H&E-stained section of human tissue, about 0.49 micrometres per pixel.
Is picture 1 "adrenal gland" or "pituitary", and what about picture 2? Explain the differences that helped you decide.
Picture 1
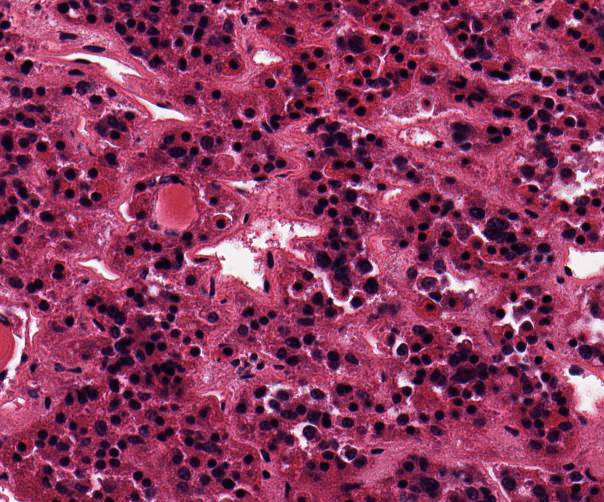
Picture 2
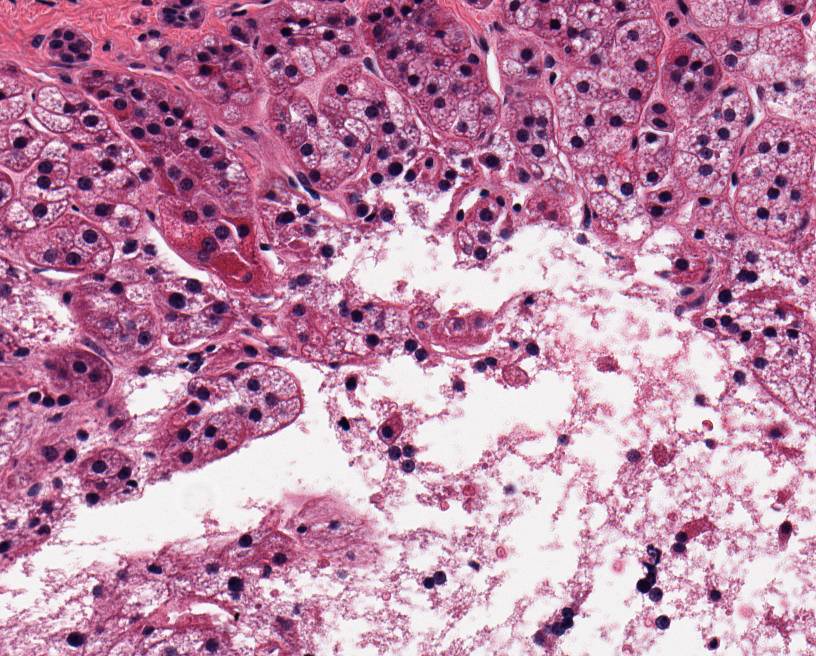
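Here the pituitary appears in picture 1 and the adrenal gland in picture 2. The pituitary cells are mixed, many with bright red granular cytoplasm and others paler pink-purple, and most nuclei are small, round, dark and fairly uniform in size. In the adrenal gland, most cells have abundant pale pink cytoplasm filled with many small clear vacuoles, giving a foamy look, and small, round, dark nuclei, mostly one to a cell and placed centrally. Left of centre, a group of adrenal cells has dense, deeply pink cytoplasm without vacuoles. No fat cells are present in picture 1.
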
